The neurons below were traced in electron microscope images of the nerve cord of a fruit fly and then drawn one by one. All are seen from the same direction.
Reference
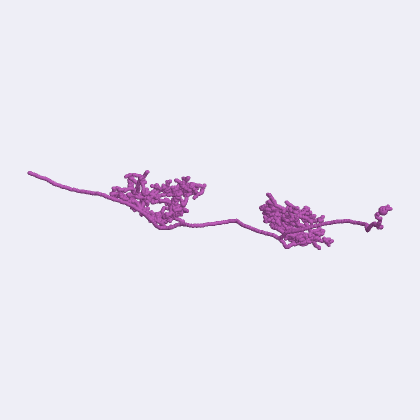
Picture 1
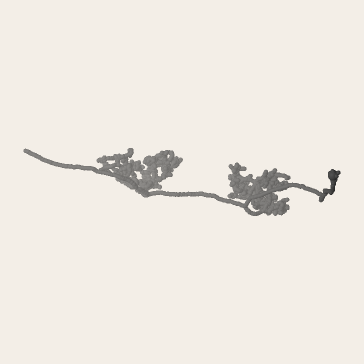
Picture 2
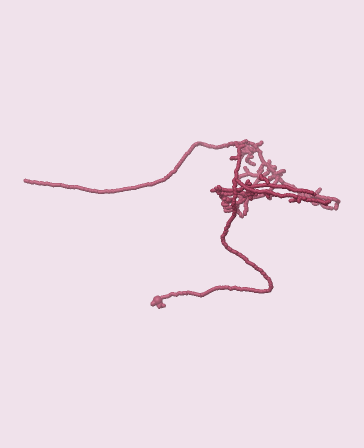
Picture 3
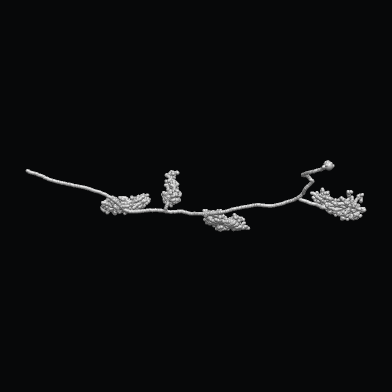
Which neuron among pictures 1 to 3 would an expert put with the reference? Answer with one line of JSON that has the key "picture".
{"picture": 1}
